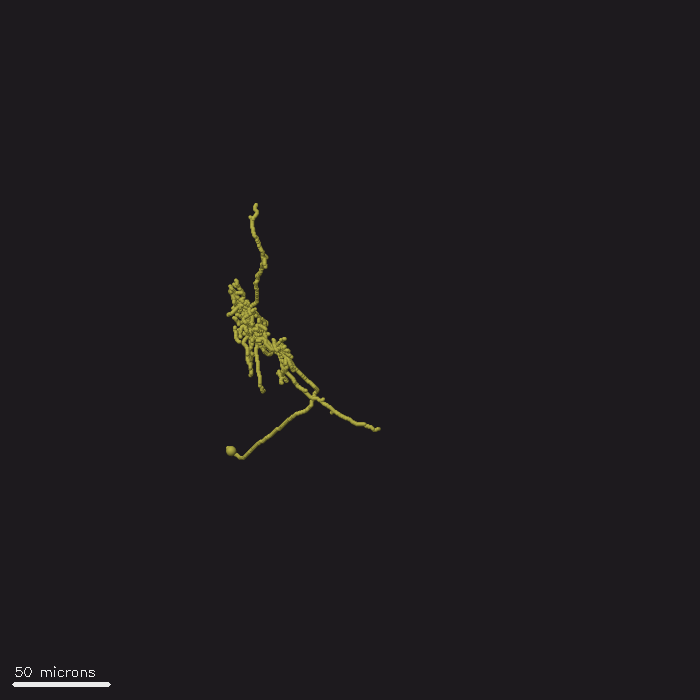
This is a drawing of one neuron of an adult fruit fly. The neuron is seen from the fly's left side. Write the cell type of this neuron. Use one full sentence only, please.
Belonging to the cell type LAL050 is this neuron.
